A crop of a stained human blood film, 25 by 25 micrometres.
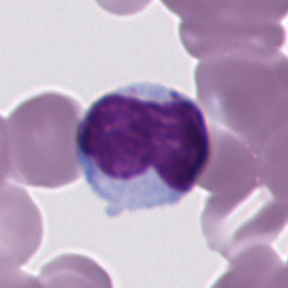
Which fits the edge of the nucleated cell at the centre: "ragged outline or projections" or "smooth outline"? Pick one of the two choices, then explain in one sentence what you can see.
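Ragged outline or projections. The lower edge of the cytoplasm is slightly ragged, with a small projection at the lower left.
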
